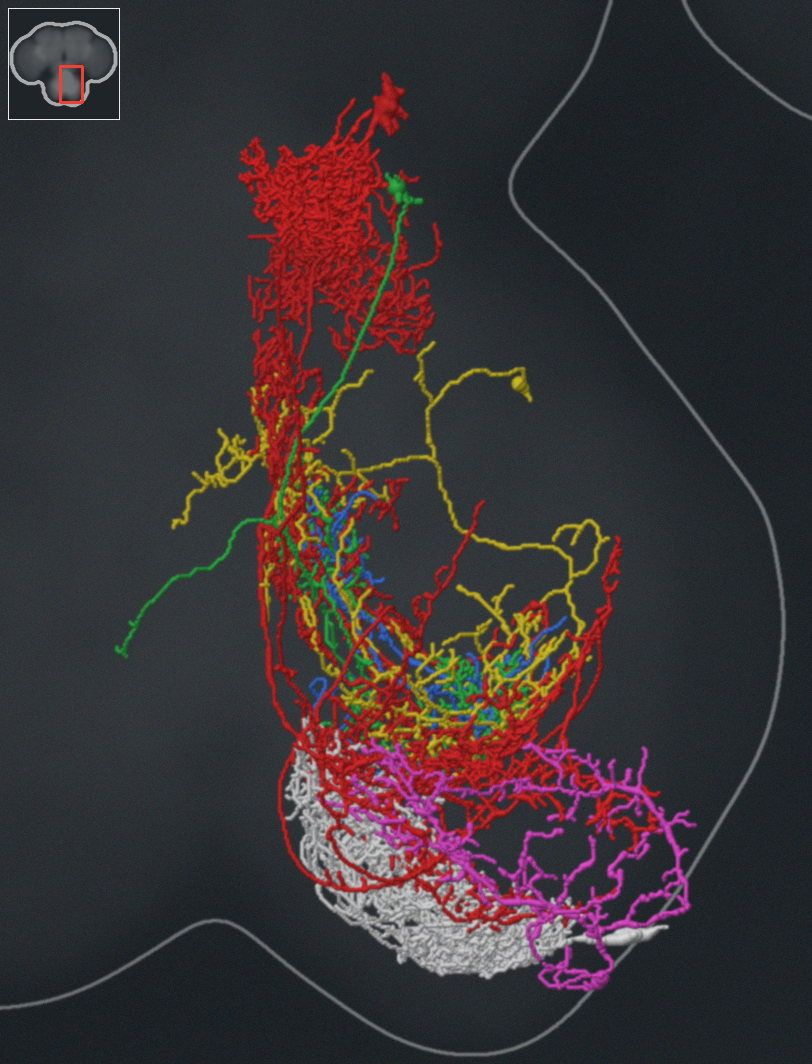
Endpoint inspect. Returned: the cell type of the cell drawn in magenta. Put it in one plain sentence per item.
The cell type is IN01B020.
